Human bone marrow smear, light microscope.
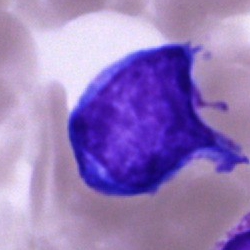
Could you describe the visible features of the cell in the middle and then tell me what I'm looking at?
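Its outline is angular and irregular rather than round. Thin, ragged projections extend from the right side. No distinct granules can be seen within it. A small pale streak lies near the lower left edge. This cell is a blast.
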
